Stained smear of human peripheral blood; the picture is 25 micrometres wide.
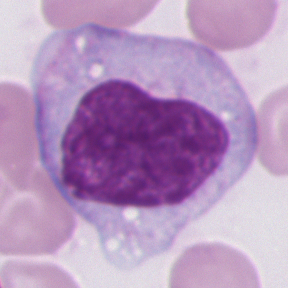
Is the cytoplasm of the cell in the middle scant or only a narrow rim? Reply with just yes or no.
No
